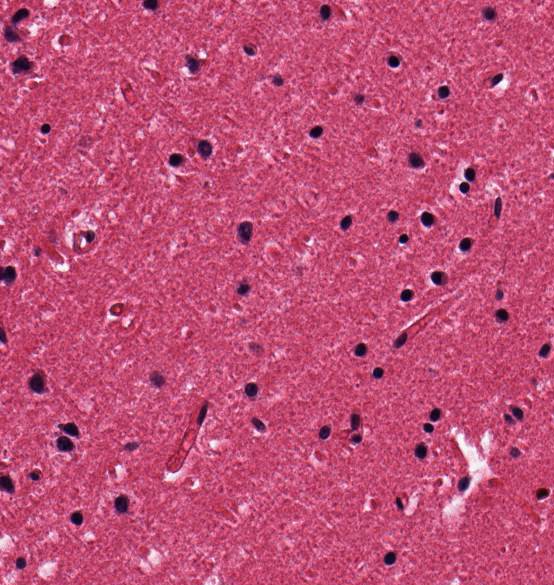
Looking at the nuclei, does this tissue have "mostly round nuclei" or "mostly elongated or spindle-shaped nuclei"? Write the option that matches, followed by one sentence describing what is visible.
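Mostly round nuclei. Small, round, dark blue nuclei are scattered singly and fairly evenly across the field.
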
